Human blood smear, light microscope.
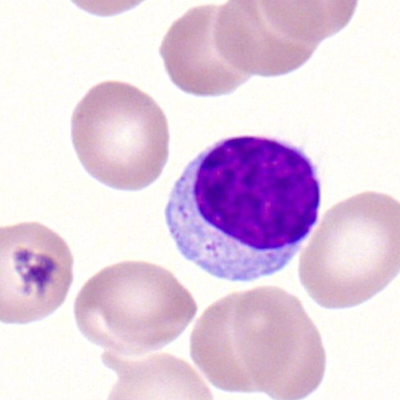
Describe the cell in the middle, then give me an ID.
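Looking at this cell, I see a round outline, with the nucleus sitting off-centre toward the upper right. Its chromatin is deep purple and coarsely clumped. A few fine reddish-purple granules are scattered in the cytoplasm. This one is a lymphocyte.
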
